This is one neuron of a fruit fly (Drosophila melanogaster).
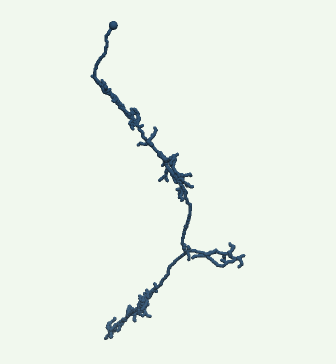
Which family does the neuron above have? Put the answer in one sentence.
The family is TmY.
